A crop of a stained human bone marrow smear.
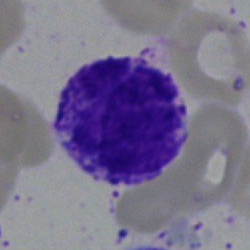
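Basophil, in a stained bone marrow smear. Its outline is roughly round, and the overlying granules hide the nucleus, so you cannot make out its shape. Look near the edge: there the granules are looser, with small pale spaces between them. No nucleolus can be seen.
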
